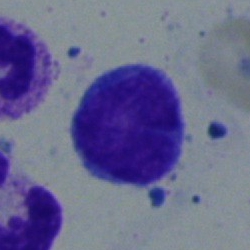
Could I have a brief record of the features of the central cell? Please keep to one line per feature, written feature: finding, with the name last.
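Outline: round to slightly oval
Edge: smooth, no projections
Cytoplasm: little or none visible around the nucleus
Chromatin: deep purple-blue, fairly even, no coarse clumps
Name: blast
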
